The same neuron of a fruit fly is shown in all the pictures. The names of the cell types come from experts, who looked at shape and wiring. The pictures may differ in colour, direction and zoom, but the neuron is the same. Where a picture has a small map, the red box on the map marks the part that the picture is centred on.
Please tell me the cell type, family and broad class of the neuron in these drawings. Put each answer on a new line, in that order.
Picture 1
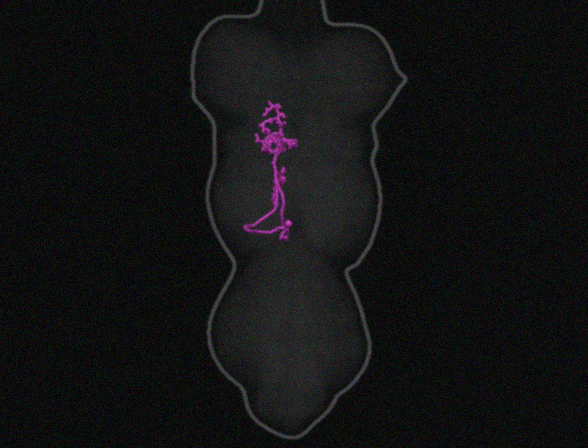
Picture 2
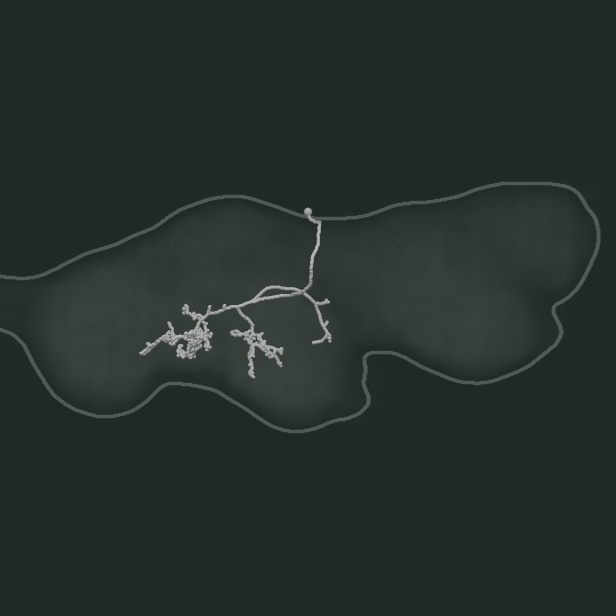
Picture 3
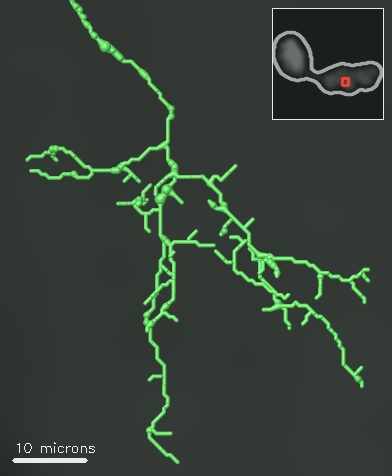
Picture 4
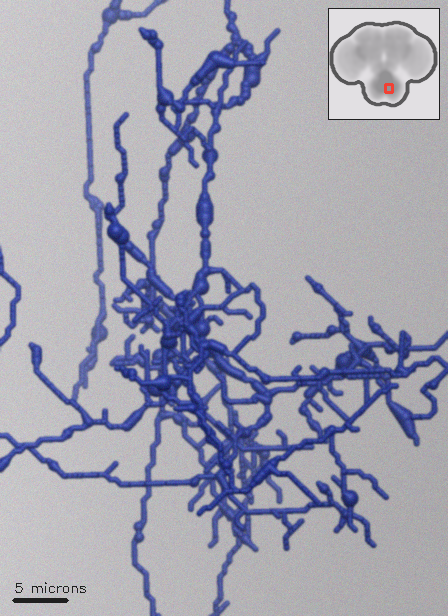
IN11A032_b
hemilineage 11A
nerve-cord intrinsic neuron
